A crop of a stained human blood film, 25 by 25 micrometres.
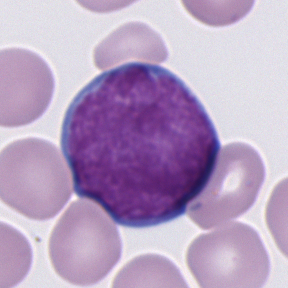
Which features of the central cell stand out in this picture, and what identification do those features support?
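Cytoplasm reduced to a thin rim around the nucleus. No granules in the cytoplasm. No vacuoles seen. Cell edge smooth, no projections. Myeloblast.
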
